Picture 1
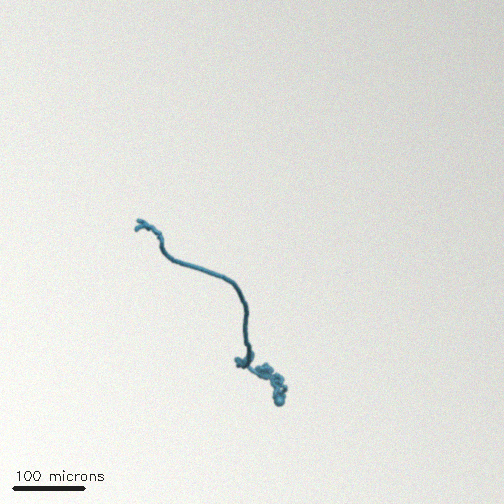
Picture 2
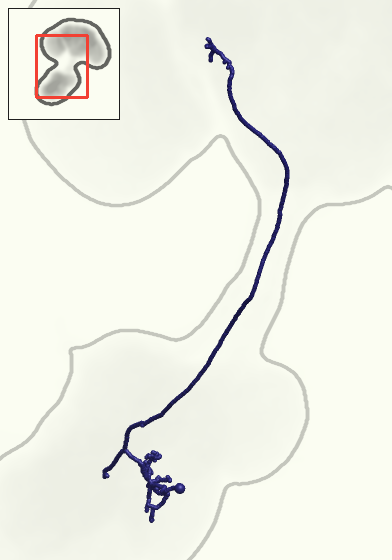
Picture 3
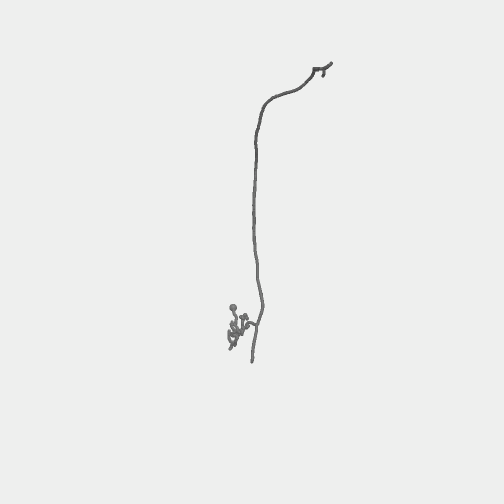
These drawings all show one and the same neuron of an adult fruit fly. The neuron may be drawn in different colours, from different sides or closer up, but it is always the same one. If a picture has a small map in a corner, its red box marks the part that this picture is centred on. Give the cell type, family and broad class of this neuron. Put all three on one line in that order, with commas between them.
AN10B053, hemilineage 10B, ascending neuron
